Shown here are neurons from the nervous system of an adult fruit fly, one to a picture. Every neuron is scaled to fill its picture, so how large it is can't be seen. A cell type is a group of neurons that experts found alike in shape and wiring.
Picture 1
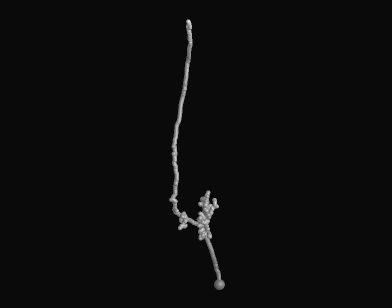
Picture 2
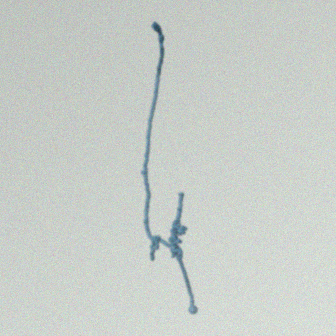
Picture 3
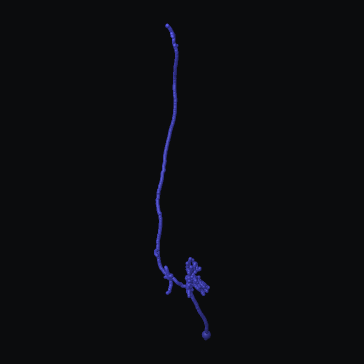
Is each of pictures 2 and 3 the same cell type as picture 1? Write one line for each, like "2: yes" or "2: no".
2: yes
3: no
